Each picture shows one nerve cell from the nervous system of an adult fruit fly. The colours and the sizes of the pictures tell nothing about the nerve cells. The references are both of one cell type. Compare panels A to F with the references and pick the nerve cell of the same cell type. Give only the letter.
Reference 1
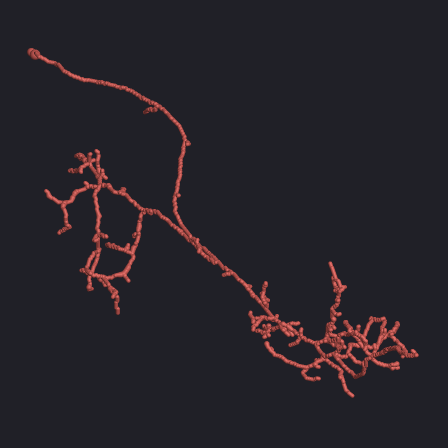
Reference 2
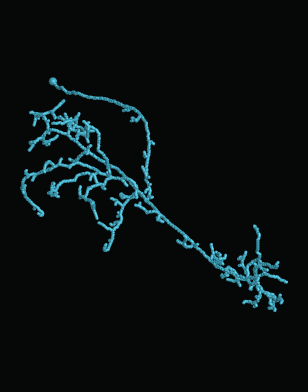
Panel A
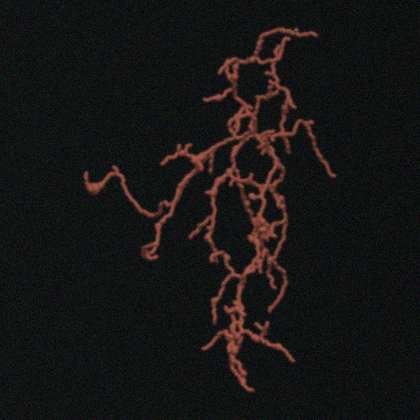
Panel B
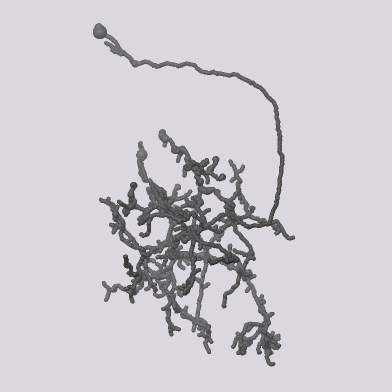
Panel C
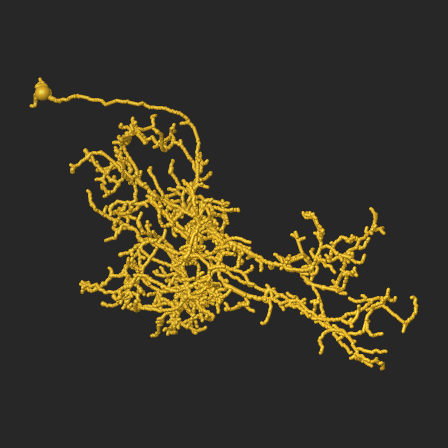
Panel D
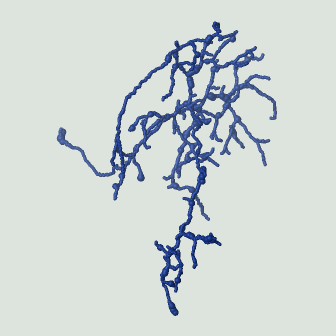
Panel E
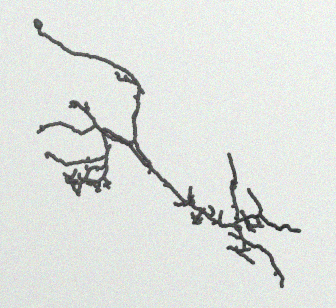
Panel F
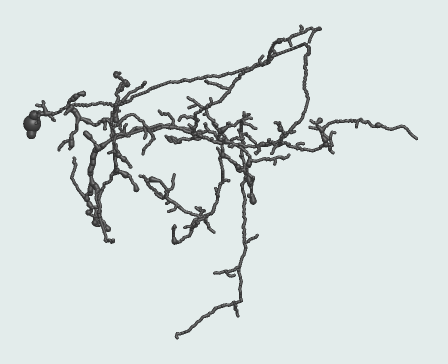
E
